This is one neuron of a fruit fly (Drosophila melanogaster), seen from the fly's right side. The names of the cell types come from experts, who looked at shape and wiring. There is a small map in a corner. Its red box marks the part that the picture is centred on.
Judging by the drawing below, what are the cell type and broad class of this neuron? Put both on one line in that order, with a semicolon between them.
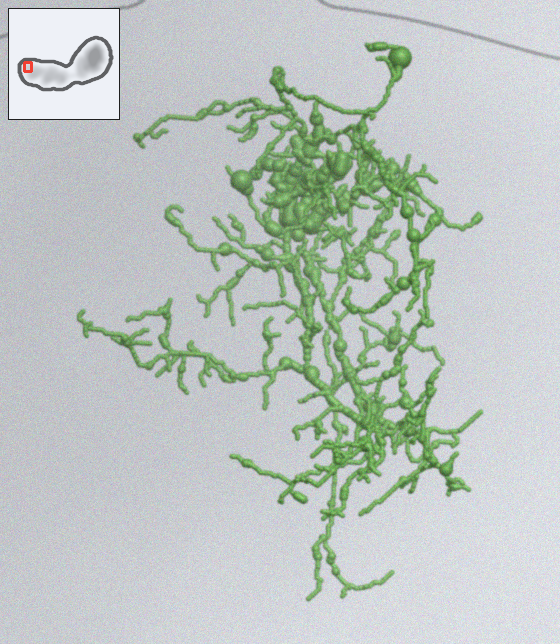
INXXX363; nerve-cord intrinsic neuron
